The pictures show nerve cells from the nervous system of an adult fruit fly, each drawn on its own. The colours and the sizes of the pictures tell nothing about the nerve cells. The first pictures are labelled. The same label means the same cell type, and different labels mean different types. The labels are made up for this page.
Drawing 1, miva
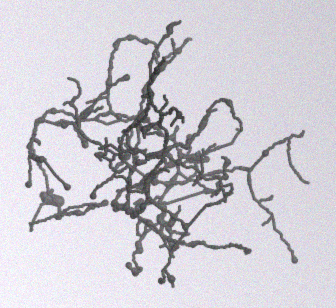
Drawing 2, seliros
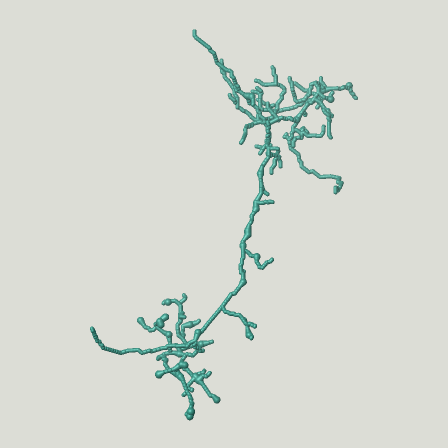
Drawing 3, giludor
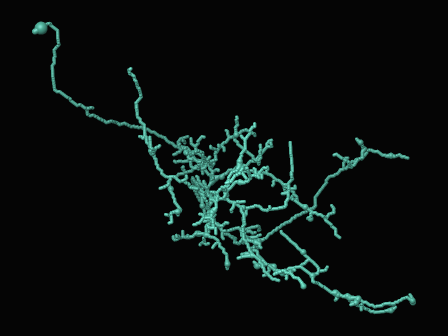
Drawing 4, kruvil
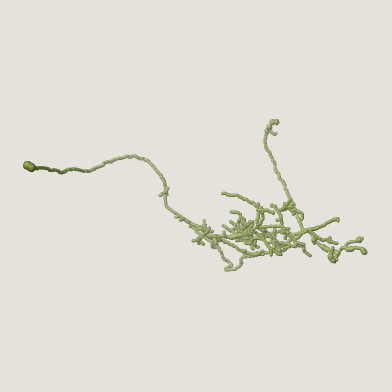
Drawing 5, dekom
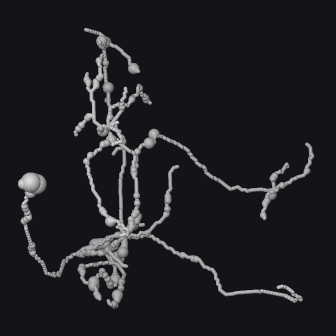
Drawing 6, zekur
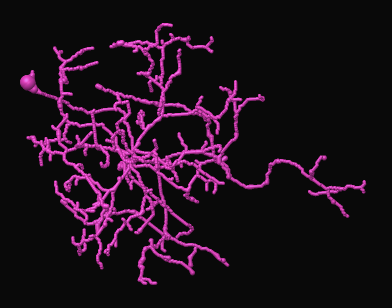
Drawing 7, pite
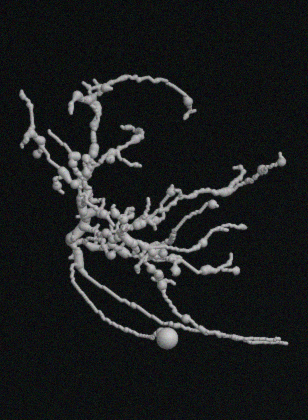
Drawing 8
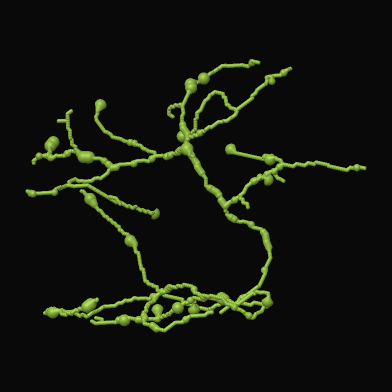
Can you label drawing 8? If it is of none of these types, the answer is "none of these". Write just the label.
dekom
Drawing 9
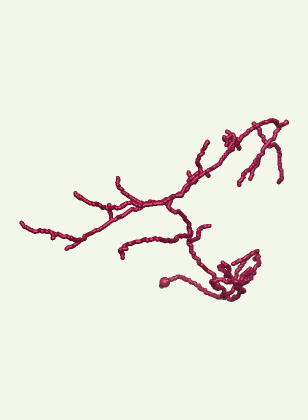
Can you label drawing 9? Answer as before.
dekom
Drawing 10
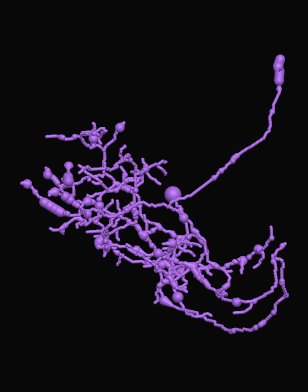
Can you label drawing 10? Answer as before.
kruvil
